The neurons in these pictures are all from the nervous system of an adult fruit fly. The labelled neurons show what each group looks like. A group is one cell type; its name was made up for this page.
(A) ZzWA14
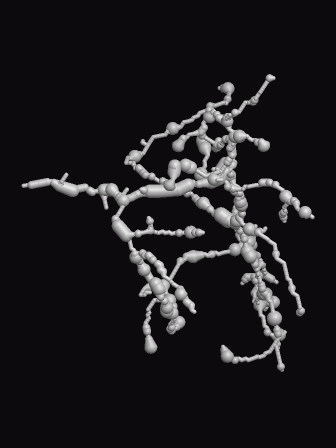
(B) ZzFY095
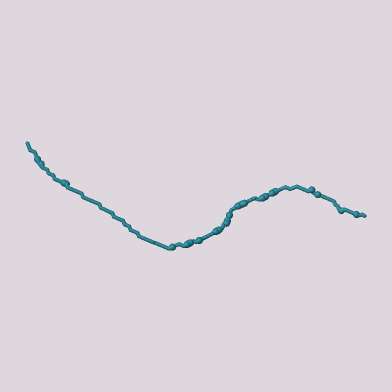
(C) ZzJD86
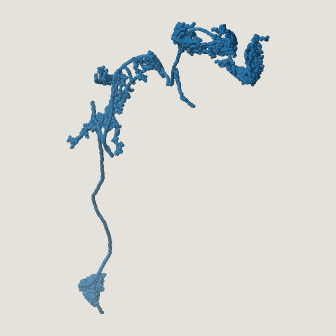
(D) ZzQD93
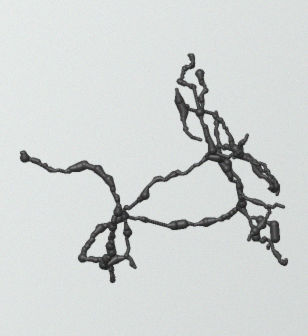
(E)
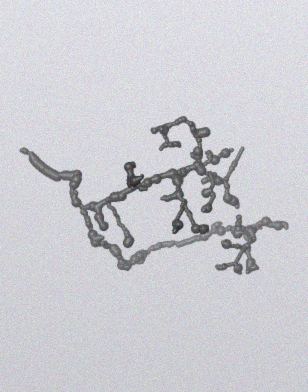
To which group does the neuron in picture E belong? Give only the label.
ZzQD93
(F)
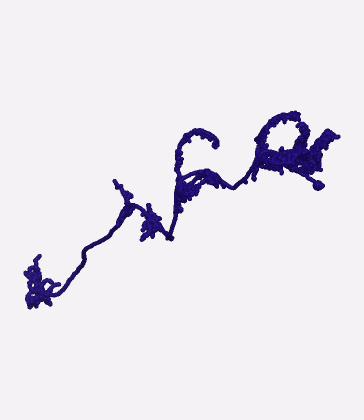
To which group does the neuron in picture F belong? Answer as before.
ZzJD86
